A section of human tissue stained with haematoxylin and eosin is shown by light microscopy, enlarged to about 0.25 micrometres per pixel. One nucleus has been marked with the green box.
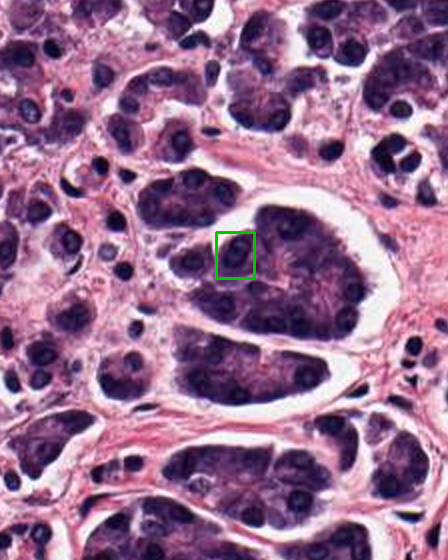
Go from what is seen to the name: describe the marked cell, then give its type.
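The nucleus is oval and darkly stained. The cell's outline is indistinct where it meets the neighbouring cells of the same cluster. The cell lies at the edge of a tightly packed cluster of cells, next to a clear white space that separates the cluster from the surrounding pink fibrous tissue. The marked nucleus belongs to a pancreatic acinar cell.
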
